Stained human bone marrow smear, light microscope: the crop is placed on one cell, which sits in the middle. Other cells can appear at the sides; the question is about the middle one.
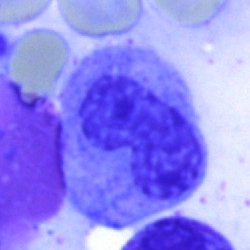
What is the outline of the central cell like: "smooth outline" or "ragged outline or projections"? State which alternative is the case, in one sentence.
The edge of the cell is smooth and even.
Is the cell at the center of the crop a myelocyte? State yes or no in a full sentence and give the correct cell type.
No, the middle cell is not a myelocyte, it being a metamyelocyte.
